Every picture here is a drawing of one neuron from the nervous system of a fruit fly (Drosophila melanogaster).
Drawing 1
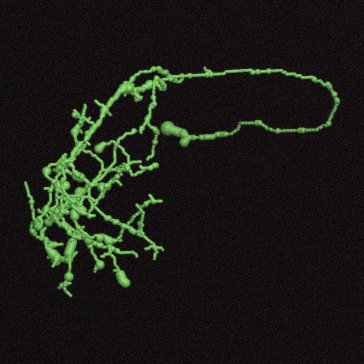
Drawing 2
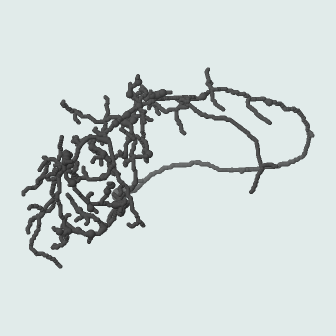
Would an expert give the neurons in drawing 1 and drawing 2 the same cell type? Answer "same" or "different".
different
